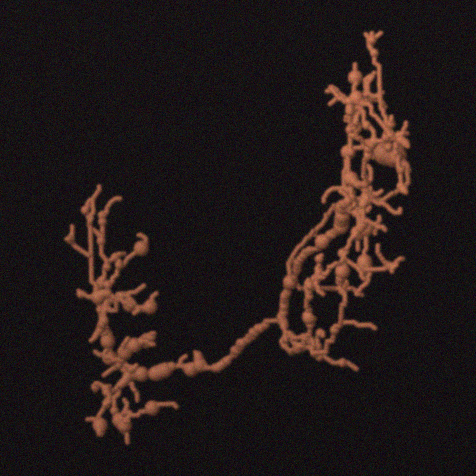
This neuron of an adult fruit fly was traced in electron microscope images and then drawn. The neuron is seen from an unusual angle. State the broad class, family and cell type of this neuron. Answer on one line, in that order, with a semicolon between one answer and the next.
optic-lobe intrinsic neuron; Y; Y14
